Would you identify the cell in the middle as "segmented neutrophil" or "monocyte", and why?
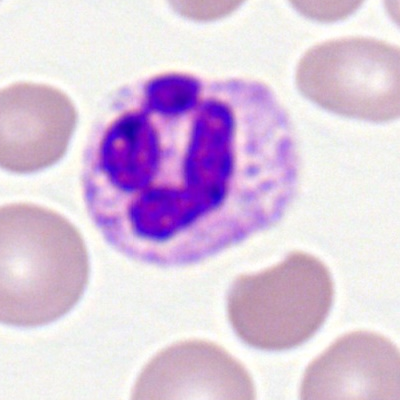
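It is a segmented neutrophil rather than a monocyte. First point: the nucleus is split into about four separate lobes.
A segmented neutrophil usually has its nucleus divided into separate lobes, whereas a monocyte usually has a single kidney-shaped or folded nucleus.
Also seen: dense, dark purple chromatin and fine, small violet-pink granules throughout the cytoplasm.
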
